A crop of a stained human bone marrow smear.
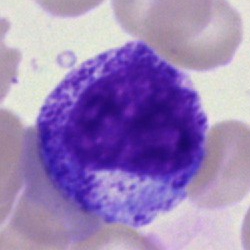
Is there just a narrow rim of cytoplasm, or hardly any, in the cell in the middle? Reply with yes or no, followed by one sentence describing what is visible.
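Yes. The nucleus fills most of the cell and leaves the cytoplasm mainly at the bottom.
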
